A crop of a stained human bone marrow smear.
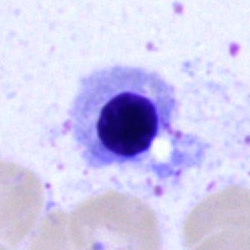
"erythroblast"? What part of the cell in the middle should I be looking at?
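In this erythroblast the chromatin is dense and very dark purple, with little internal detail, and no nucleoli can be seen.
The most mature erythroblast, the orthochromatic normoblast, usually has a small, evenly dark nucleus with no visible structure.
The dark chromatin with little detail and the absence of visible nucleoli agree with that. A single round clear vacuole lies against the lower right edge of the nucleus, and the cell outline is irregular rather than smoothly round.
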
